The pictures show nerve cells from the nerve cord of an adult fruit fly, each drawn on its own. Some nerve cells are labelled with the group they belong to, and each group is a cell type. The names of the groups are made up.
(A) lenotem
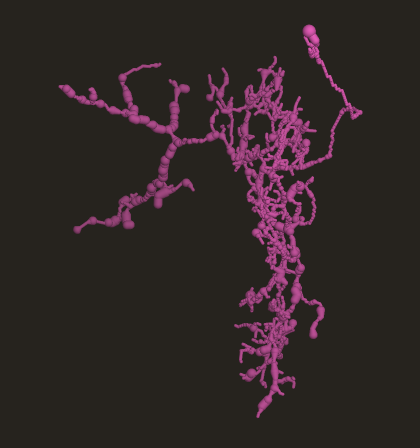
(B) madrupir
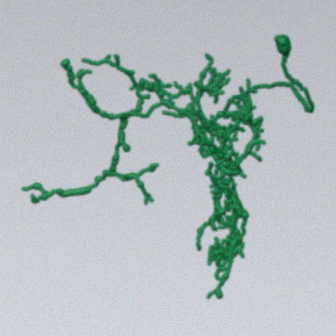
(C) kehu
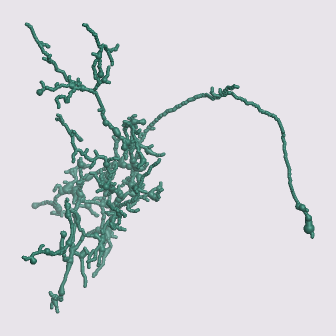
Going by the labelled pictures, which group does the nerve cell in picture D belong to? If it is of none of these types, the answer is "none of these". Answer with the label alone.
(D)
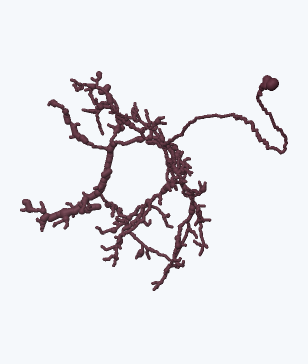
none of these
